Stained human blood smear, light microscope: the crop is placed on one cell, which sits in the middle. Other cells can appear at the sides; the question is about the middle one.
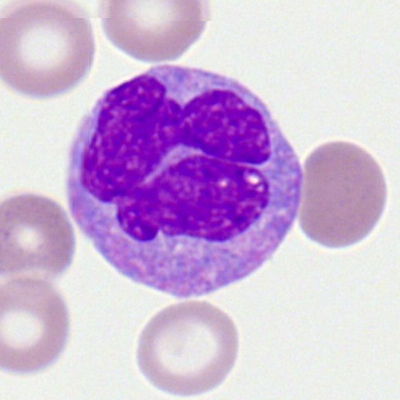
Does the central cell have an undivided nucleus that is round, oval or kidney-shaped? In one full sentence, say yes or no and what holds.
No, this cell has a lobed nucleus rather than a single undivided one.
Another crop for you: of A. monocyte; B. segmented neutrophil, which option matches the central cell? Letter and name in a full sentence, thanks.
The cell centred in the crop is a monocyte, and the correct option is thus A.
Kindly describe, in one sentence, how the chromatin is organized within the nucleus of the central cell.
You can see that its chromatin is coarsely clumped.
